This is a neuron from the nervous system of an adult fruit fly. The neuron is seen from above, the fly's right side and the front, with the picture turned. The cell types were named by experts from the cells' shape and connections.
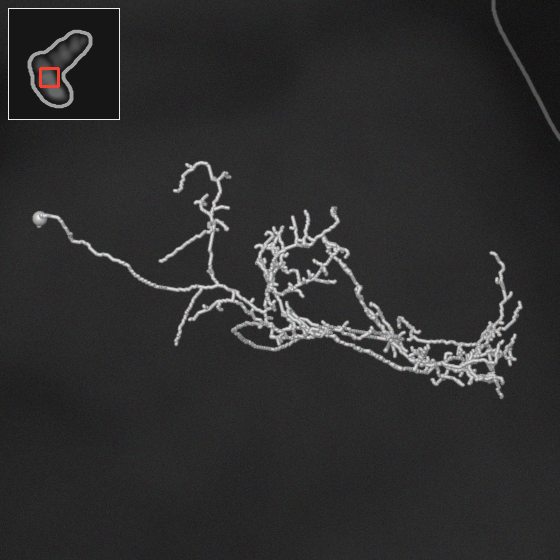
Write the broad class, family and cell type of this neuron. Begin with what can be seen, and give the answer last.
Its cell body lies on the left of the picture. Dozens of branch ends can be seen. Its broad class is central-brain intrinsic neuron. Its family is hemilineage SLPa&l1_anterior. The cell type is CL085_a.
